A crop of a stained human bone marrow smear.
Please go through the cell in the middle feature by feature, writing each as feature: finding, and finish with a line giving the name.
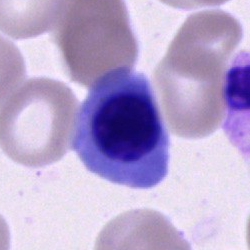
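Chromatin: dense, staining very dark purple
Cytoplasm: rim on all sides of the nucleus, widest below and to the left
Granules: none seen in the cytoplasm
Vacuoles: none in the cytoplasm
Name: erythroblast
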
